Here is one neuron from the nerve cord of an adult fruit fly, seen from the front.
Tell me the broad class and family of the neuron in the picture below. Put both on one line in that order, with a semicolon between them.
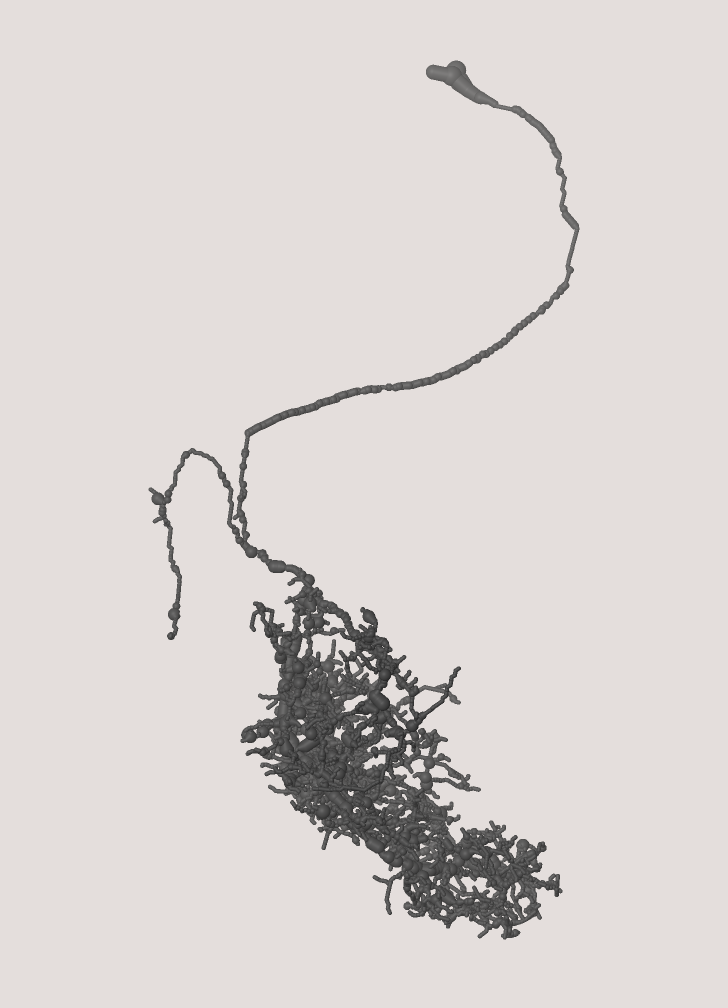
nerve-cord intrinsic neuron; hemilineage 23B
